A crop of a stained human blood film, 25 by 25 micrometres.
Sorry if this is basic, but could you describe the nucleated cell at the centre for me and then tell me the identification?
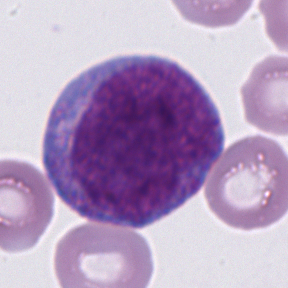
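Round, smooth outline. Nucleus off-centre, toward the right. Cytoplasm deep blue. Narrow pale band along the left border of the nucleus. Promyelocyte.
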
